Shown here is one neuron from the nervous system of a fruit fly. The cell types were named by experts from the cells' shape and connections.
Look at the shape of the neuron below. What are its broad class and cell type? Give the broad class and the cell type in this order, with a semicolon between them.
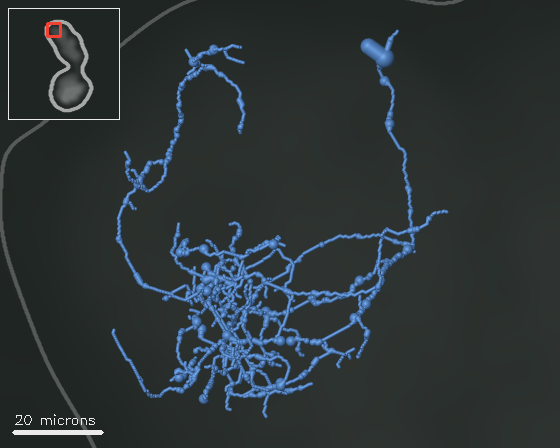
nerve-cord intrinsic neuron; INXXX295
